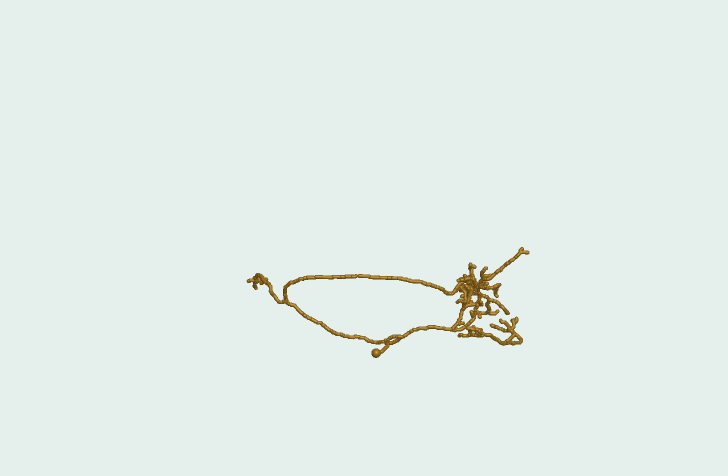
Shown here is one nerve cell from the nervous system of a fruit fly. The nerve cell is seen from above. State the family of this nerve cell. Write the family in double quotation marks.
"hemilineage DM1_dorsal"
